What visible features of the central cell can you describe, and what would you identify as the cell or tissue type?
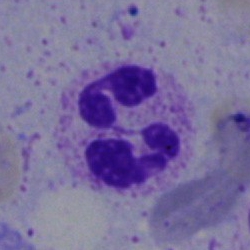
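Outline roughly round. Chromatin dense, dark purple. No vacuoles seen in the cytoplasm. Cell is a segmented neutrophil.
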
